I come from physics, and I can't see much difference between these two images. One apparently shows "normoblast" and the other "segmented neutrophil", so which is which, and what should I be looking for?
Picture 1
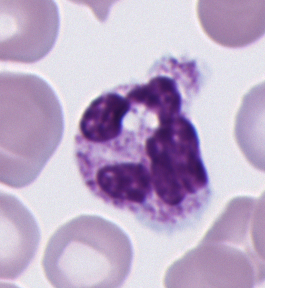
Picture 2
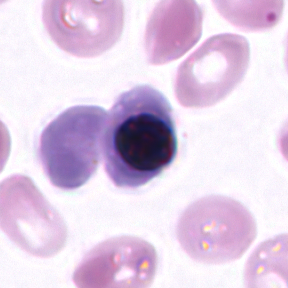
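Looking first at picture 1, I would call it a segmented neutrophil, and picture 2 a normoblast. What strikes me in picture 1 is the nucleus, split into several separate lobes, with dark purple, densely clumped chromatin.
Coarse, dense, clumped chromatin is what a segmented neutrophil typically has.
Its cytoplasm is full of fine lilac granules, and the ground tone is pale pinkish-lilac rather than blue.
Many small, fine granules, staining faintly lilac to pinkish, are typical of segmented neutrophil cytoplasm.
Turning to the normoblast, the chromatin is darker still, dense and almost black, and I can make out no nucleoli.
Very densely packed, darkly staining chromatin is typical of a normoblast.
Its cytoplasm is a greyish lilac-blue with no granules at all, which is the sharpest contrast with picture 1.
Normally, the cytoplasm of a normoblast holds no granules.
The outlines differ too: the normoblast has a smooth edge without projections, while a ragged granular fringe juts from the upper edge of the neutrophil. Two smaller details remain: a small clear white space sits between the upper lobes in picture 1, and a bluish cell without a nucleus touches the left side of the normoblast.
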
